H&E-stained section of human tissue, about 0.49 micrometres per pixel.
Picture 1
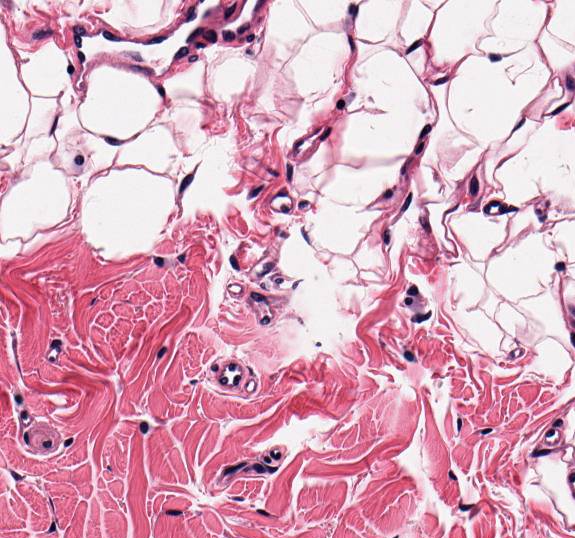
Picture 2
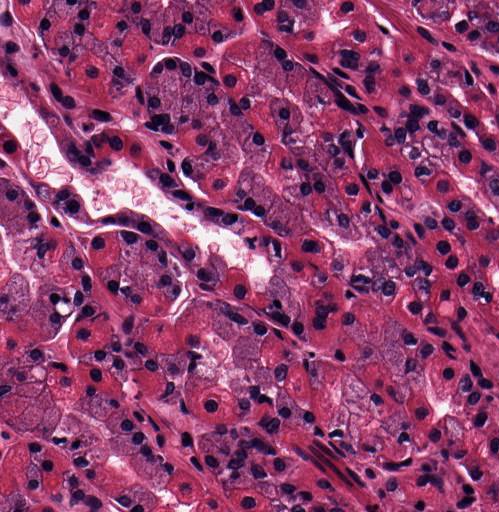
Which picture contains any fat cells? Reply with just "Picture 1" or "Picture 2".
Picture 1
